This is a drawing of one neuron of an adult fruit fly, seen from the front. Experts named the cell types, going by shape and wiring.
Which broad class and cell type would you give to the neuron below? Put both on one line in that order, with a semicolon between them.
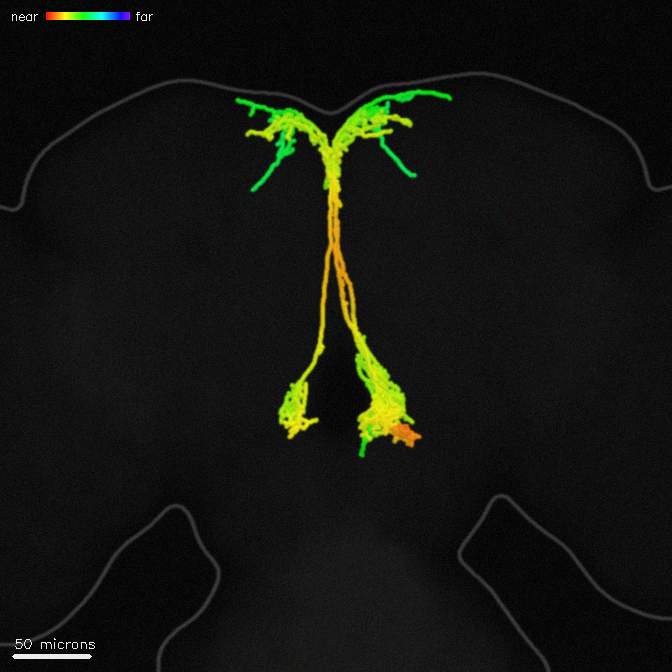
central-brain intrinsic neuron; FLA020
